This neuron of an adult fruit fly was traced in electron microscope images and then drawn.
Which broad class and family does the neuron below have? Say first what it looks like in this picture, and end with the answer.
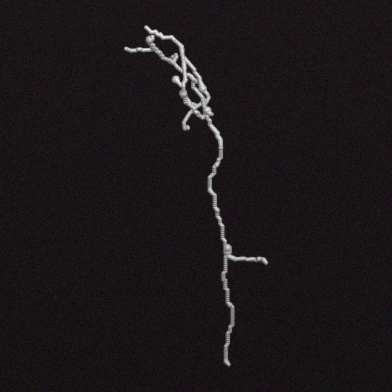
The drawing shows no cell body. There are a dozen or fewer branch ends. It is a sensory neuron entering the brain. Its family is called class gustatory.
